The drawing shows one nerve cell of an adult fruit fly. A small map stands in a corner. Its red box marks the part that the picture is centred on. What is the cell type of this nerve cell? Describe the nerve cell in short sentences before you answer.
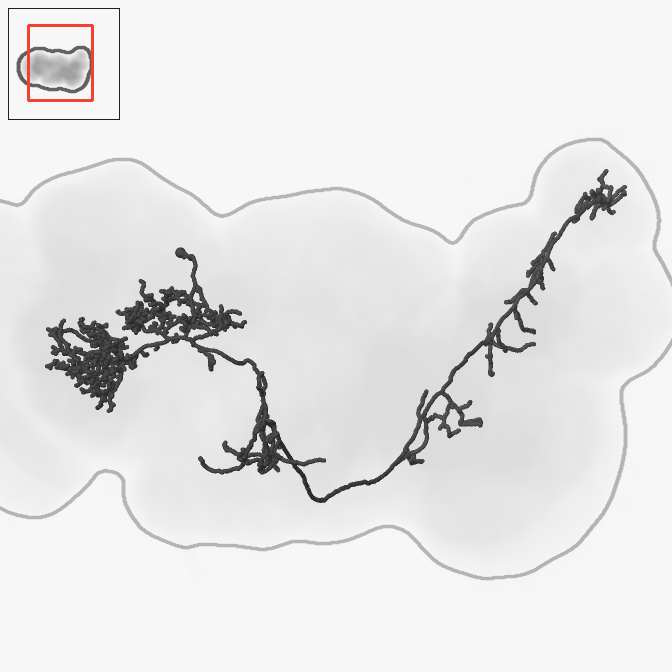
The cell body can be seen on the left of the picture. The picture shows dozens of branch ends. Its broad class is descending neuron. It is of cell type DNpe040.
